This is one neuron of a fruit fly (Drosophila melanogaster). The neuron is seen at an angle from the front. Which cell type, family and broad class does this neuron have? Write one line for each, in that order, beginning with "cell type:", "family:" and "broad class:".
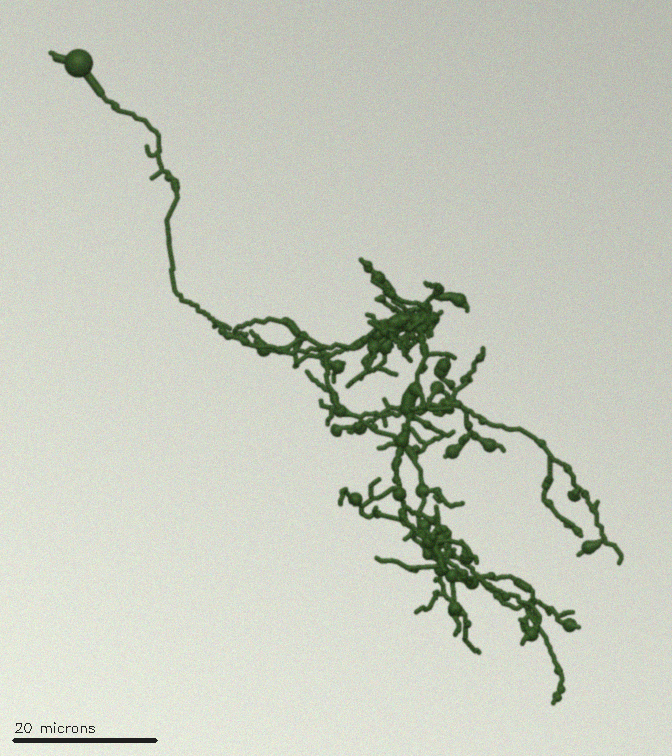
cell type: LHPD4a1
family: hemilineage SLPpm1
broad class: central-brain intrinsic neuron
